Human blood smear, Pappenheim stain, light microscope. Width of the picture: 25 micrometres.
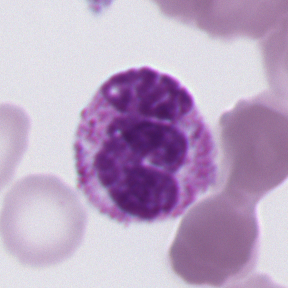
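Segmented neutrophil in a stained smear of human peripheral blood. The central cell, about 13 micrometres across, has a nucleus divided into several lobes, with dark purple, coarsely clumped chromatin. Its cytoplasm is pale pinkish-lilac, with small violet-pink granules scattered throughout.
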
